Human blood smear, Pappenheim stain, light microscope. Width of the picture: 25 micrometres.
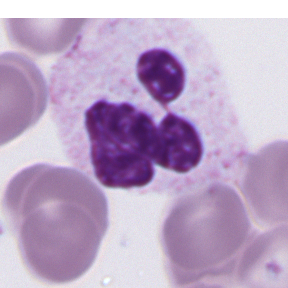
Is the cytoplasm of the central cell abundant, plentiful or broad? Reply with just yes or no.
Yes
